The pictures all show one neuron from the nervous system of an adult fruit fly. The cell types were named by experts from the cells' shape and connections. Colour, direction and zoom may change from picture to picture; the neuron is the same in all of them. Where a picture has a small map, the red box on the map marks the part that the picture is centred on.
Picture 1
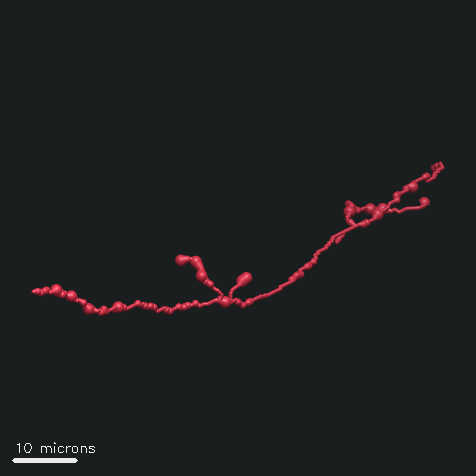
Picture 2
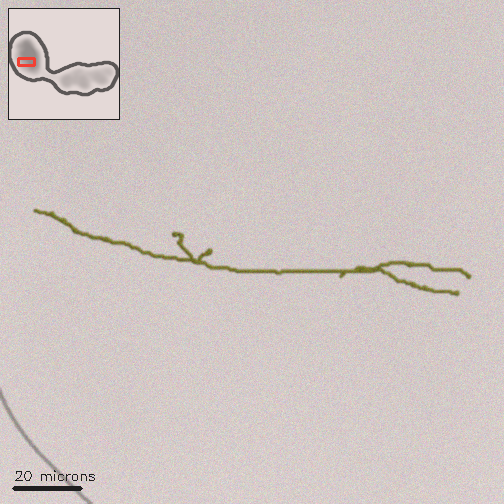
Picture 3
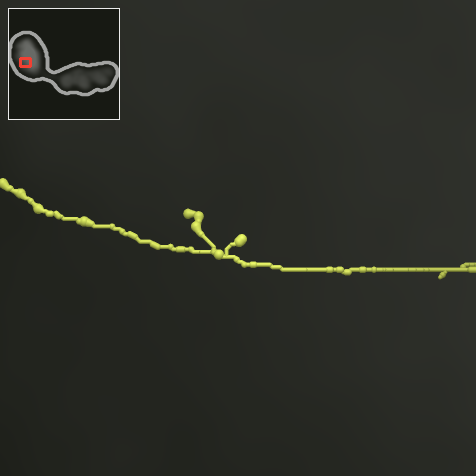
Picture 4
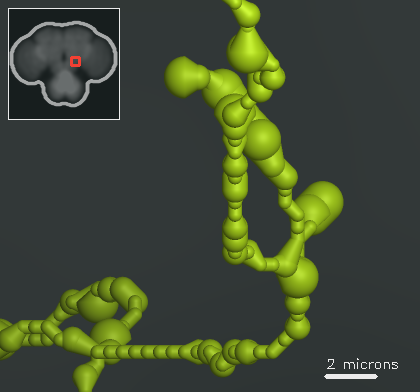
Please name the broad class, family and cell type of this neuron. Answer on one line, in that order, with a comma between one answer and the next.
sensory neuron entering the brain, class mechanosensory, JO-DP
